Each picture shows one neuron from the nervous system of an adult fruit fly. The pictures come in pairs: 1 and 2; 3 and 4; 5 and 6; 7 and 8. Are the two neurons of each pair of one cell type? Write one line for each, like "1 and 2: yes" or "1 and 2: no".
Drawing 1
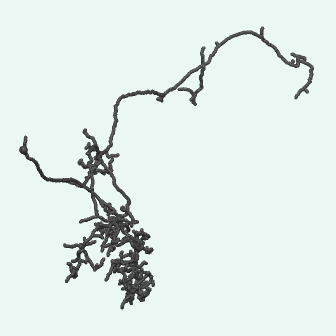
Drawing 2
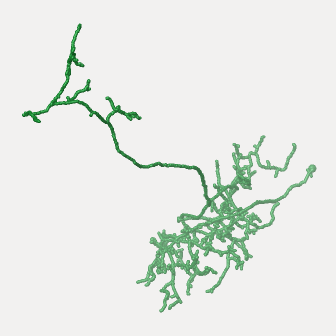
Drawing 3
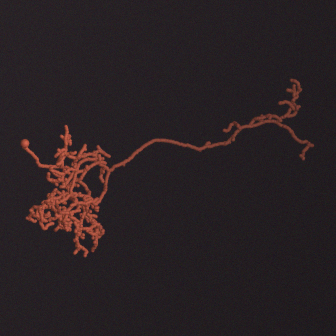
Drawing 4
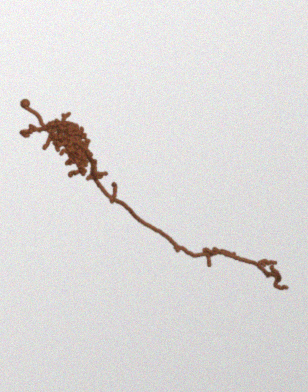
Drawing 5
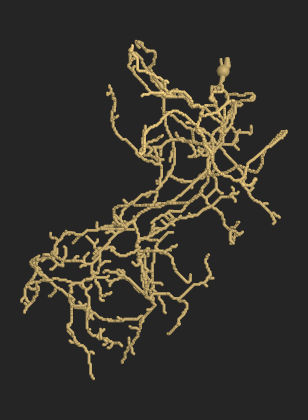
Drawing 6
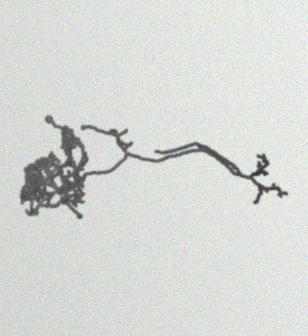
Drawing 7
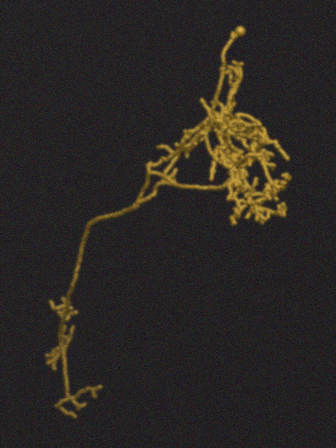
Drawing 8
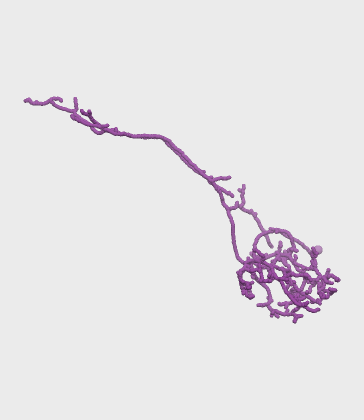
1 and 2: no
3 and 4: no
5 and 6: yes
7 and 8: no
